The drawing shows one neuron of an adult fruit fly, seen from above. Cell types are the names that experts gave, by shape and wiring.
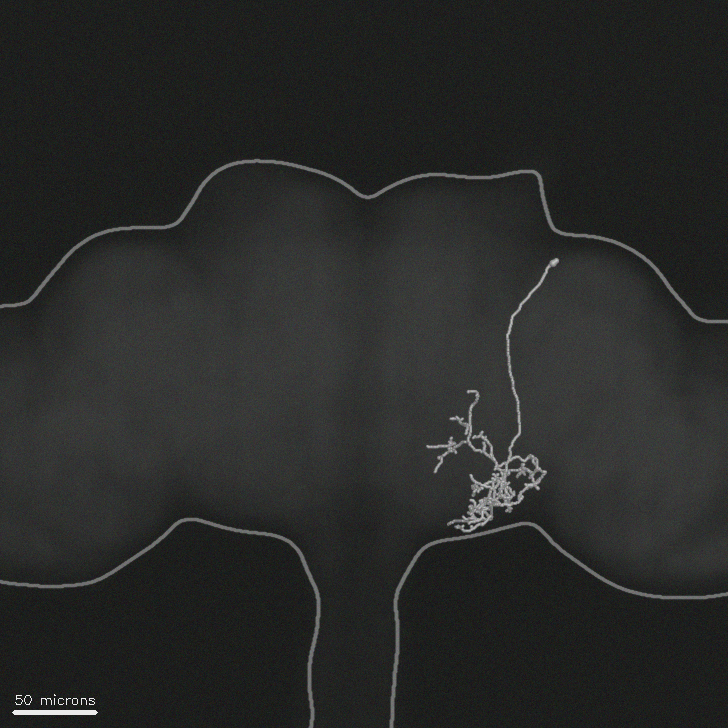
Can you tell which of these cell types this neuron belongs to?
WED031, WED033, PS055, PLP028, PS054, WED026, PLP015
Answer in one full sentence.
The neuron is typed under the name PS054.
